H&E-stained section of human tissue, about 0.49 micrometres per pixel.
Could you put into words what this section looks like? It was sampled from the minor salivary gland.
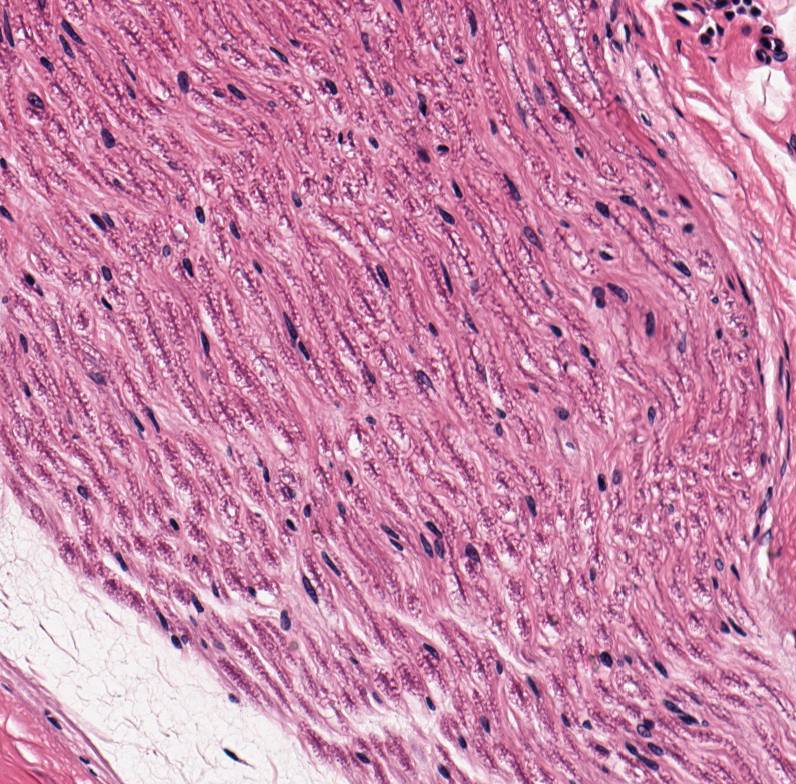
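One large bundle of closely packed, parallel fibres occupies most of the field. The fibres follow a wavy course, not a straight one. Along their length the pink fibres look finely bubbly and vacuolated. Dark, elongated nuclei lie scattered between them, aligned with the fibres.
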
